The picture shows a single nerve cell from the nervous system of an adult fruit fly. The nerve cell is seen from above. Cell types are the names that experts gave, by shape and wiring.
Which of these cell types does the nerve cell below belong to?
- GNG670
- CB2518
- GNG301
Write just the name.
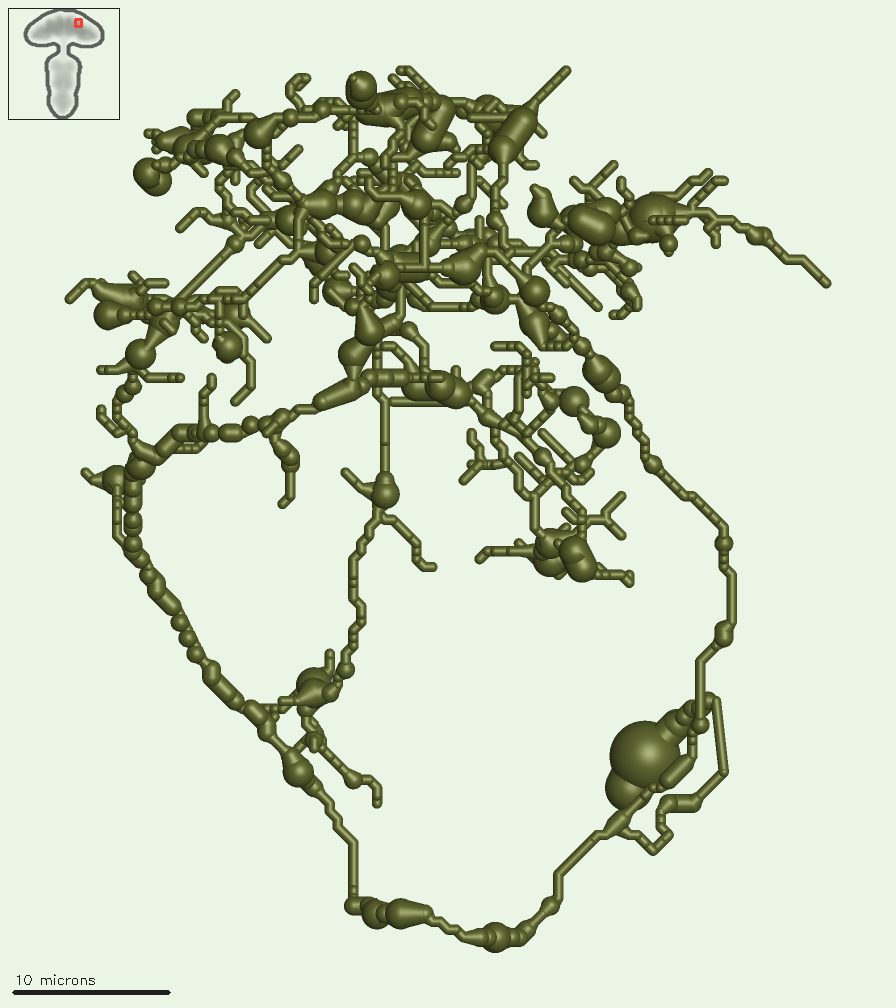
CB2518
